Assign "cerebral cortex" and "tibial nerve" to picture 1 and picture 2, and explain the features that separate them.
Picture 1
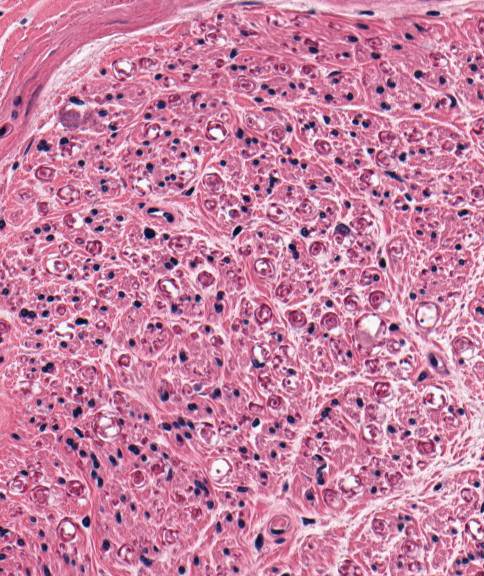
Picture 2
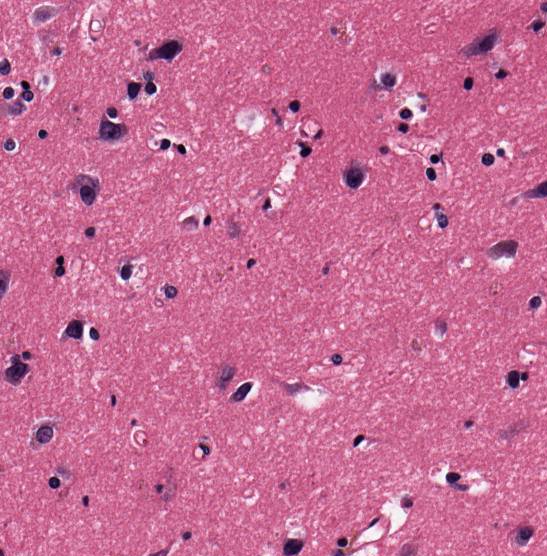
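Picture 1 is tibial nerve; picture 2, cerebral cortex. In picture 1, many round profiles contain a clear halo around a central eosinophilic body, and a band of pink fibres, cut lengthwise, crosses the top left corner diagonally. Picture 2 is instead a finely granular pink matrix in which cells lie singly and fairly evenly. Its small round dark nuclei, with little or no visible cytoplasm, outnumber scattered larger angular cells with purple cytoplasm that resemble neurons, several near the left edge. A thin-walled capillary runs obliquely near the upper centre.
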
